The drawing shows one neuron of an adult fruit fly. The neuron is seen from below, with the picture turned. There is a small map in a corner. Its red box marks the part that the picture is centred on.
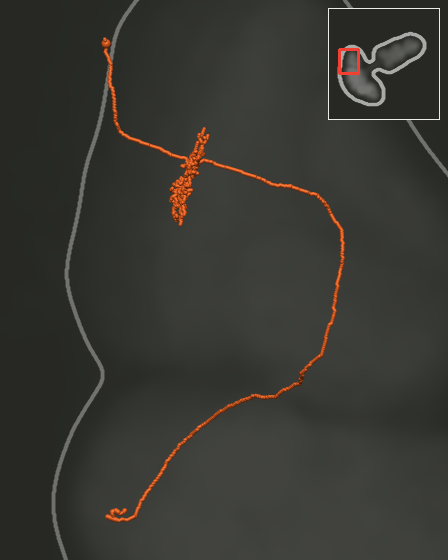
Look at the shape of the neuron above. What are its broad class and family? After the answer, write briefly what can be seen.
It is a visual projection neuron. The family is MeTu. It is in the brain and does not reach the nerve cord. The cell body is at the upper left of the picture.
